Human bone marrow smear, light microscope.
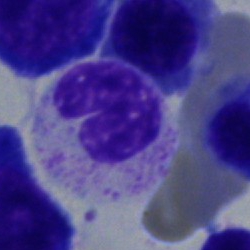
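Band neutrophil, its kidney-shaped nucleus set in the upper part of the cell with a deep notch entering from the left. The chromatin is dense, dark purple and somewhat clumped, and fine pinkish-purple granules are scattered through the cytoplasm, most numerous below the nucleus.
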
